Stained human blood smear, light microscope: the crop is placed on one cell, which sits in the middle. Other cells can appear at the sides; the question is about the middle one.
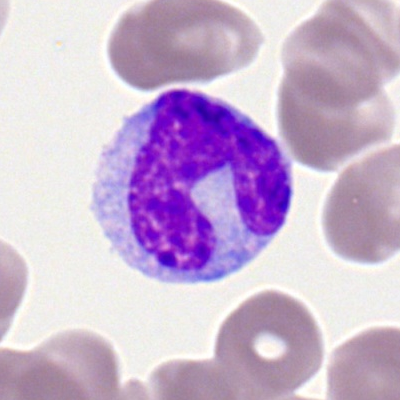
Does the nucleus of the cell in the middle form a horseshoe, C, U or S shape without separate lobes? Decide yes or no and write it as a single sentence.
Yes, drawn out into a curved band, the nucleus shows no separate lobes.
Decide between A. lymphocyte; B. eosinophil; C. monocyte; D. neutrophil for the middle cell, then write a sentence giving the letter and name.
Answer key: option C, the middle cell being a monocyte.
